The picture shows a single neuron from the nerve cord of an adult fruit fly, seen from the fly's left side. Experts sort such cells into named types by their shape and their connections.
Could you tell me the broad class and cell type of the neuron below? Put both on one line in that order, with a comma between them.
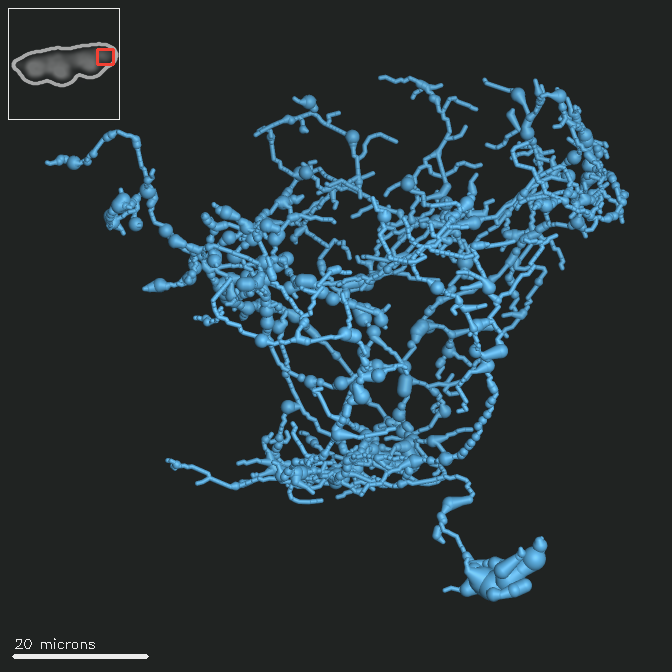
nerve-cord intrinsic neuron, INXXX302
